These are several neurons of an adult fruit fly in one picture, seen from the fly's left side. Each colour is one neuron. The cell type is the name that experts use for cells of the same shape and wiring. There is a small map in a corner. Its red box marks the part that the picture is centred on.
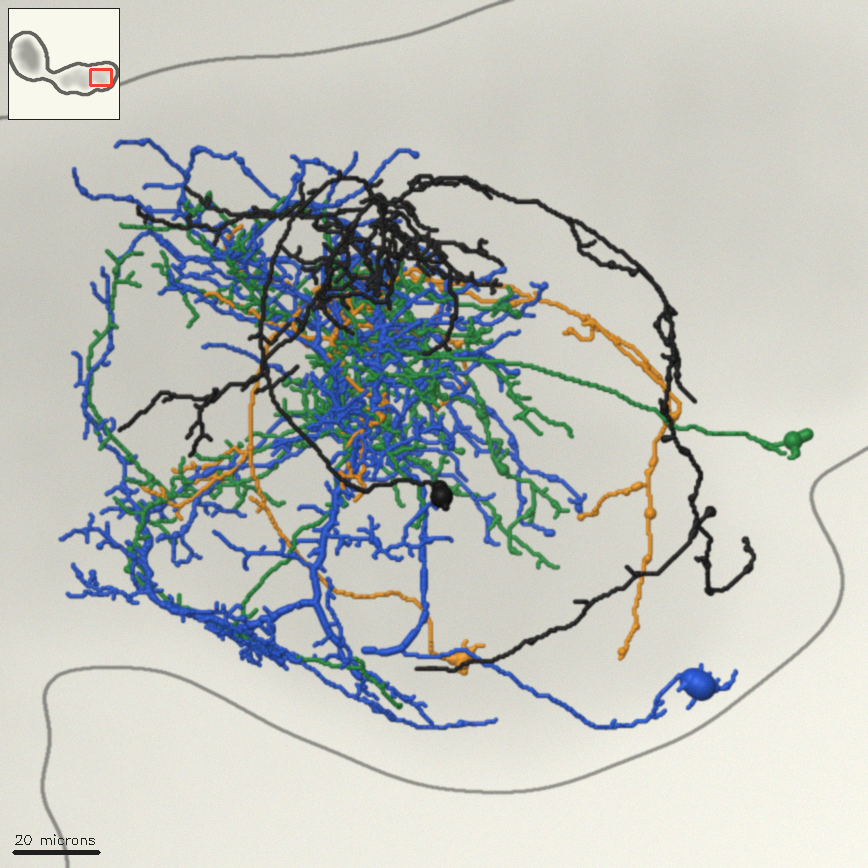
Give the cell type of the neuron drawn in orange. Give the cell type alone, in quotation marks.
"IN08A042"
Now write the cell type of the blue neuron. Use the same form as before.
"IN04B007"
